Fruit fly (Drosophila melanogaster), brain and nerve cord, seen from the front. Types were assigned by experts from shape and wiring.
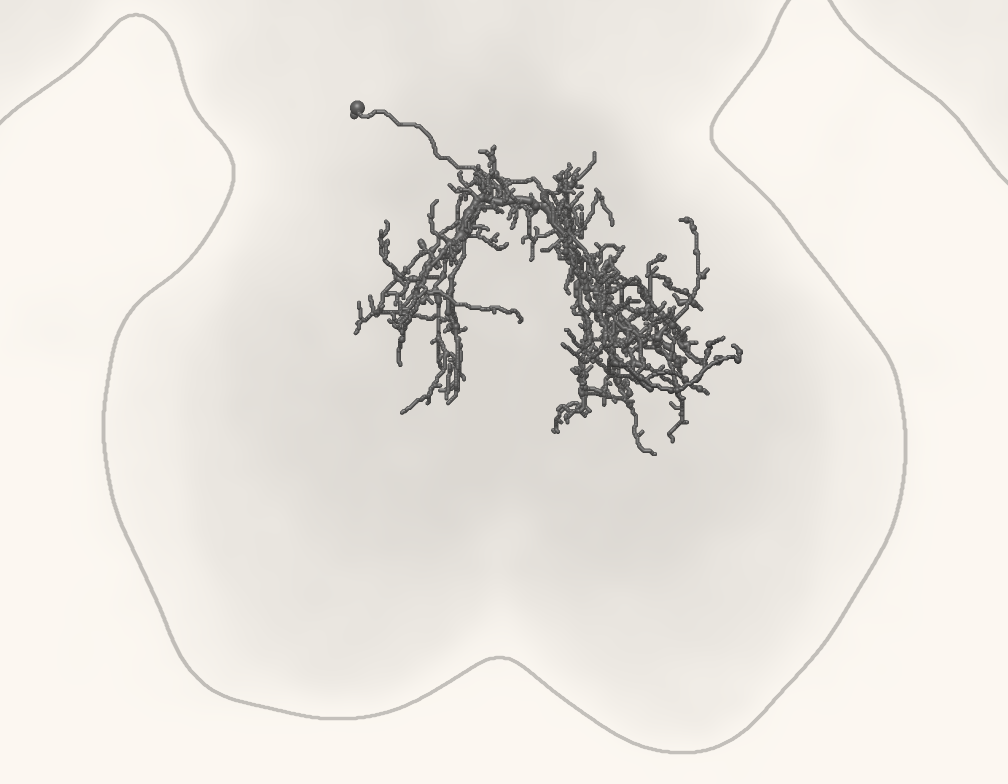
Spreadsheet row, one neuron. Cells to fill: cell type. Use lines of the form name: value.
cell type: INXXX270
